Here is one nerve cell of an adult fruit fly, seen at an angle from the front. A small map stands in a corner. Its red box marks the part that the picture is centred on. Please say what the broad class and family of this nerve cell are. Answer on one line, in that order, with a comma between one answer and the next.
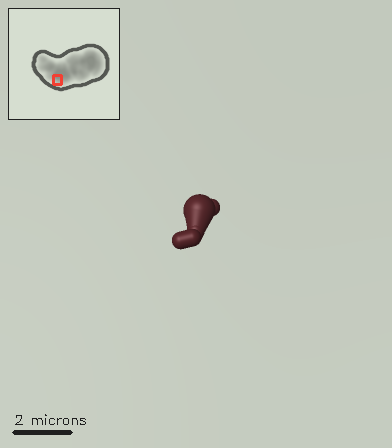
photoreceptor or other optic-lobe sensory neuron, class visual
